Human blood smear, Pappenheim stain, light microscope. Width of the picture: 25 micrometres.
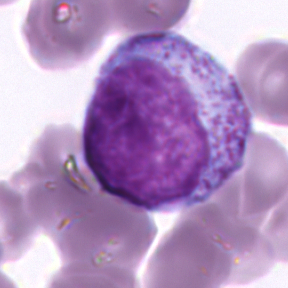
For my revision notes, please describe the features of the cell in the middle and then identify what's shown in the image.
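The nucleus sits off-centre, displaced toward the lower left, and occupies most of the cell. A crescent of pale bluish-lavender cytoplasm remains on the upper right. The chromatin is fairly fine and strand-like, with no coarse dark blocks. This cell is a myelocyte.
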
